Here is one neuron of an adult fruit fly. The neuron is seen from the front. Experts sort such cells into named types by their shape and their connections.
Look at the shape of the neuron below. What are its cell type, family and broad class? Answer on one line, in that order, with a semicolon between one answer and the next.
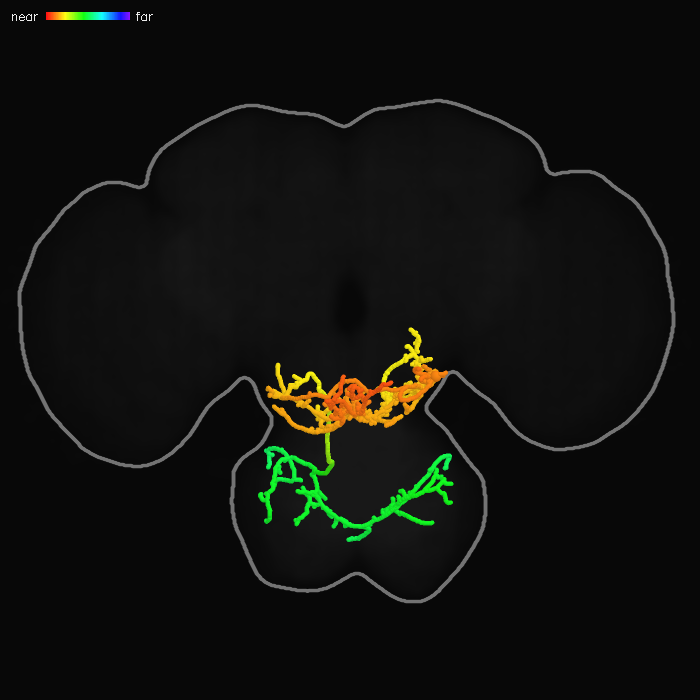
DNge022; DNge; descending neuron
